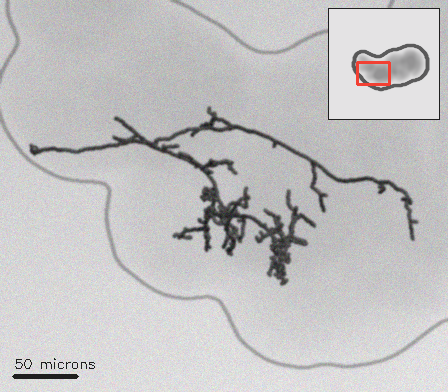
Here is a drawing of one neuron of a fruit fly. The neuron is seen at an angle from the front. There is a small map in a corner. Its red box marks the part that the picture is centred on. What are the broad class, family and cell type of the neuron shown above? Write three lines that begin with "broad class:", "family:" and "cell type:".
broad class: nerve-cord intrinsic neuron
family: hemilineage 08B
cell type: IN08B055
